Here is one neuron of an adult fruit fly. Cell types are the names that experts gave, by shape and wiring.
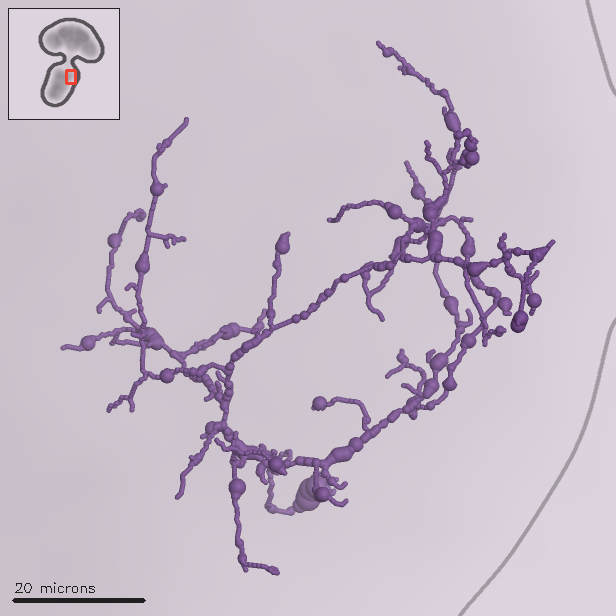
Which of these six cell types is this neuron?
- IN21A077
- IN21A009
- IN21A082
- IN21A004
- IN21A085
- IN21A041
IN21A082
